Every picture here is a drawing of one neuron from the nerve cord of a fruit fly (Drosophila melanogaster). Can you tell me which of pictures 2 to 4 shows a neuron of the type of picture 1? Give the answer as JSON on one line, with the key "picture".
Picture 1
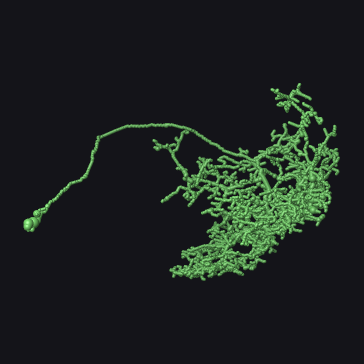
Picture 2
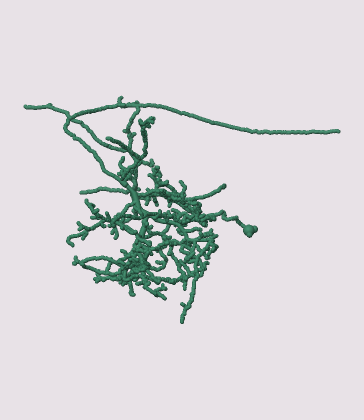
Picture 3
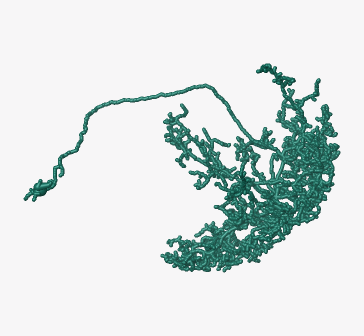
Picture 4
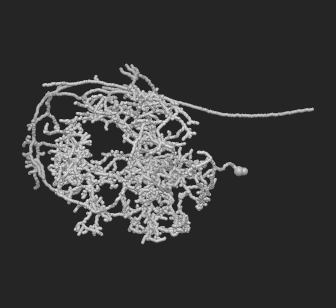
{"picture": 3}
